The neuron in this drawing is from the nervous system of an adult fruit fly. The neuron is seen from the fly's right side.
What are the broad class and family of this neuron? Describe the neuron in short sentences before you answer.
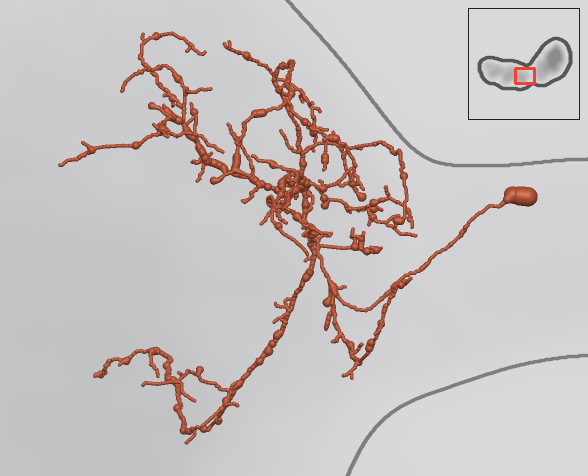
Its cell body lies on the right of the picture. The picture shows dozens of branch ends. It is a nerve-cord intrinsic neuron. The family is hemilineage 16B.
